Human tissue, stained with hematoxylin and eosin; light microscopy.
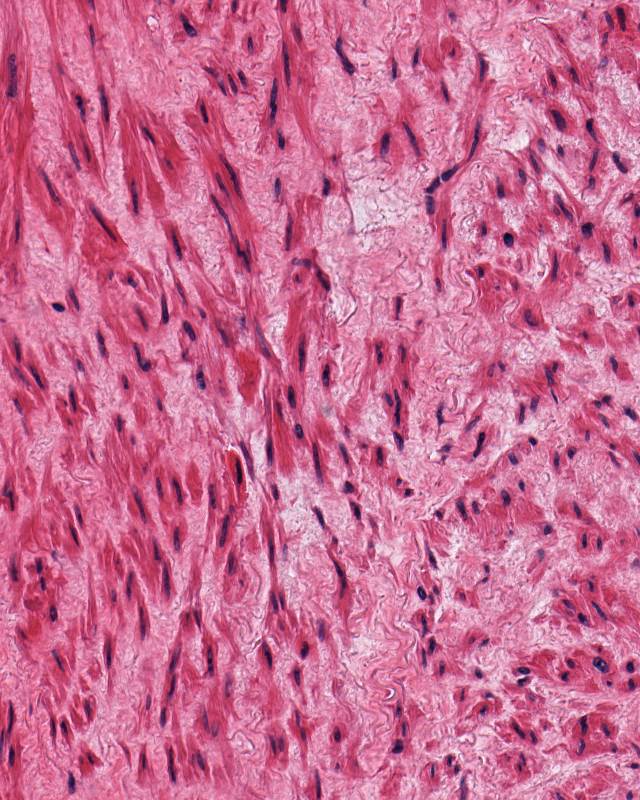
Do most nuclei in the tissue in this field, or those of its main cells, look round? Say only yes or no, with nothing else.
No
